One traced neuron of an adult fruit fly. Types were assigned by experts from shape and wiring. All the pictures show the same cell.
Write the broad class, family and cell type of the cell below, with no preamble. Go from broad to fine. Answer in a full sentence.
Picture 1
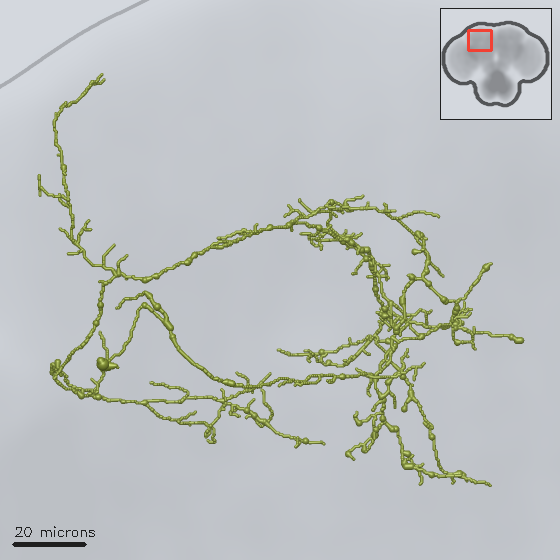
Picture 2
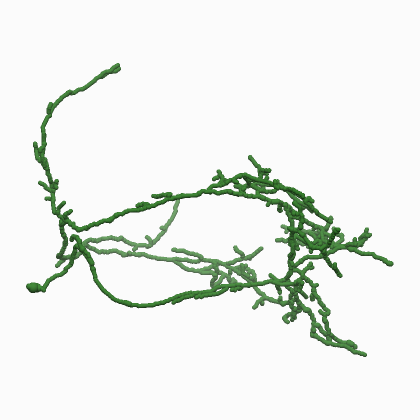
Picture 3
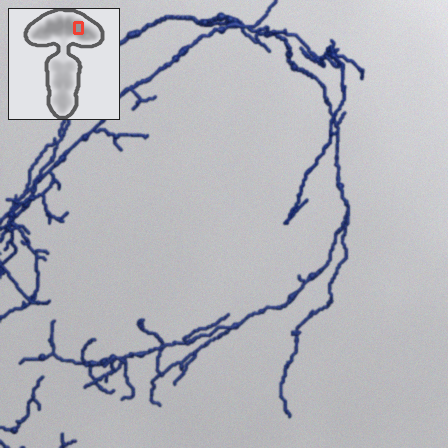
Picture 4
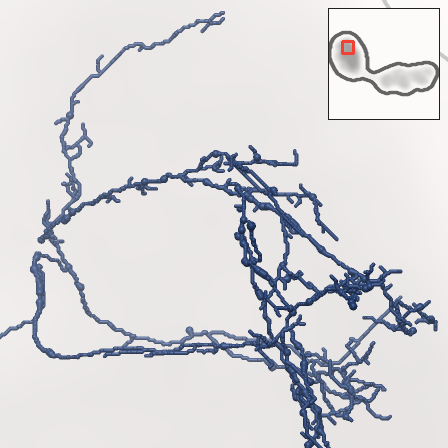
A central-brain intrinsic neuron of hemilineage SLPa&l1_anterior, type CL090_a.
